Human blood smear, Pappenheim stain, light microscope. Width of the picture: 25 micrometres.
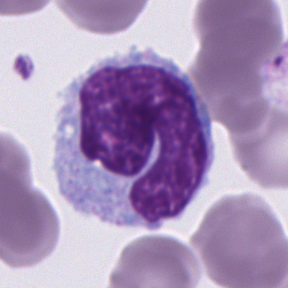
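Monocyte, the cell in the middle of the field. Its outline is roughly round, with a slightly ragged, fuzzy edge. The nucleus is folded into a horseshoe shape with a deep indentation, and no nucleoli are visible in it. A small clear vacuole lies in the cytoplasm on the left side of the cell.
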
